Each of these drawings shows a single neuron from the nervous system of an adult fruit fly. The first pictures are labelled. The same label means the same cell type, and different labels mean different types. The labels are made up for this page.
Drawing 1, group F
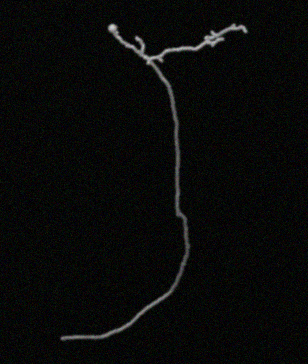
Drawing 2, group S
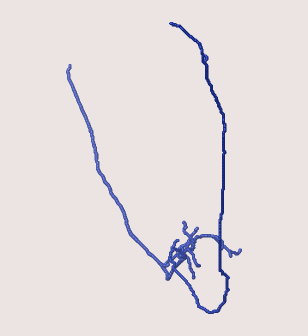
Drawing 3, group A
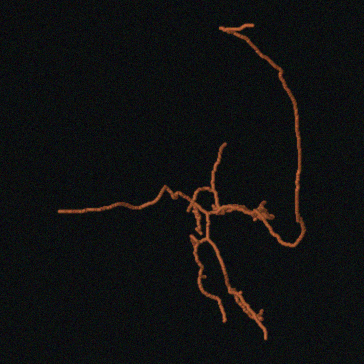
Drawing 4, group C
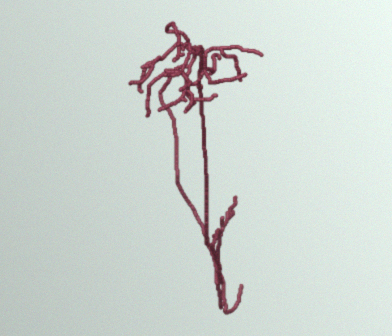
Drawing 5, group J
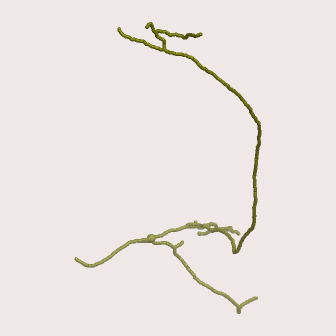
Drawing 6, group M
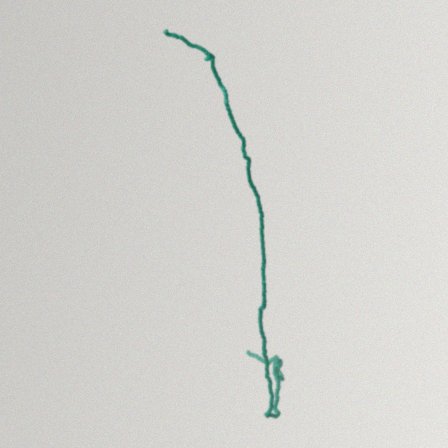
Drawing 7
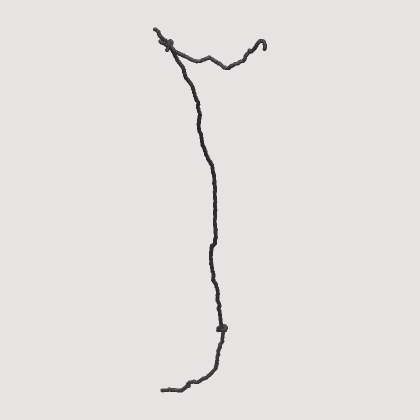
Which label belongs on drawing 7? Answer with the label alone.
group M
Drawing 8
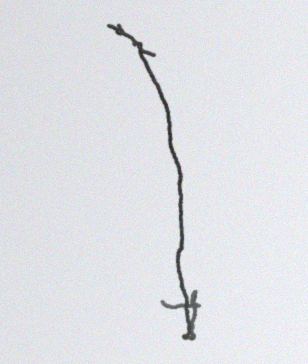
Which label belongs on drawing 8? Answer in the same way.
group M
